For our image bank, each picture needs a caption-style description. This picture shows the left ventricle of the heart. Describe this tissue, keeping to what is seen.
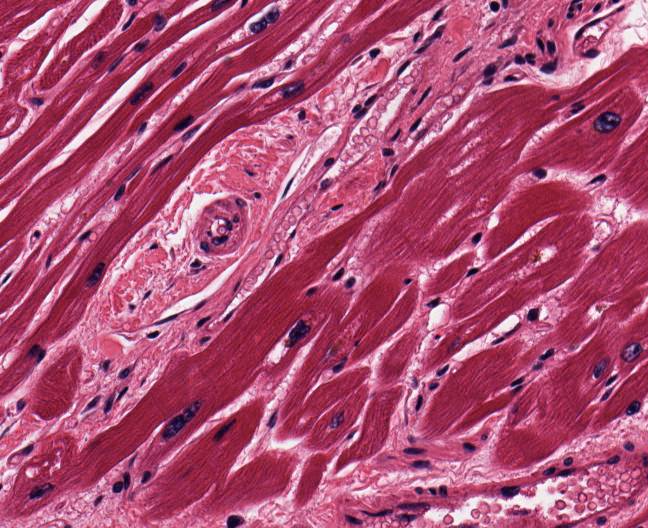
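Notice how these muscle fibres branch and join their neighbours instead of lying as separate parallel cylinders. Their cytoplasm stains a deep pink-red, and there are no fat cells anywhere in the field.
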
